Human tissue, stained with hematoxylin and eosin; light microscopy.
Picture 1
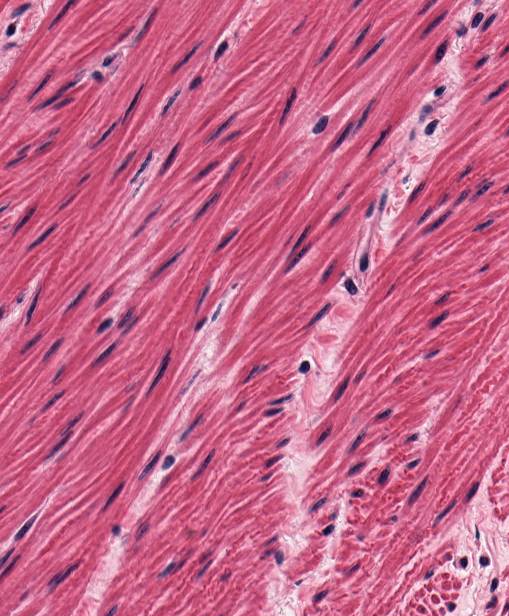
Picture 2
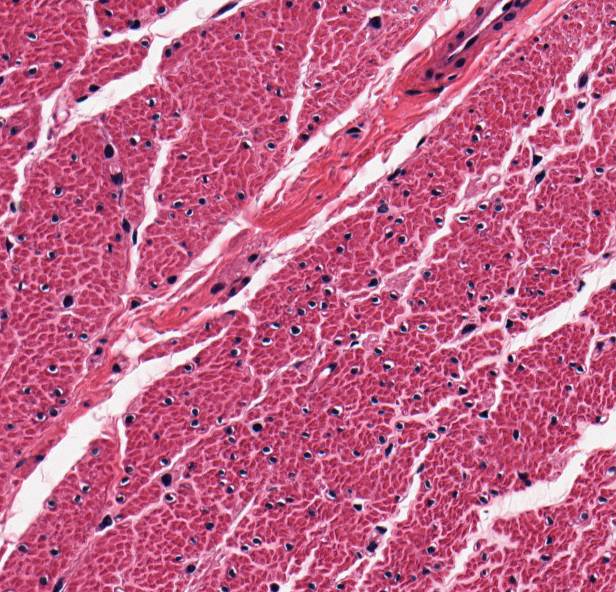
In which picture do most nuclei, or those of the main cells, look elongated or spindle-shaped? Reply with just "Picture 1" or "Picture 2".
Picture 1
